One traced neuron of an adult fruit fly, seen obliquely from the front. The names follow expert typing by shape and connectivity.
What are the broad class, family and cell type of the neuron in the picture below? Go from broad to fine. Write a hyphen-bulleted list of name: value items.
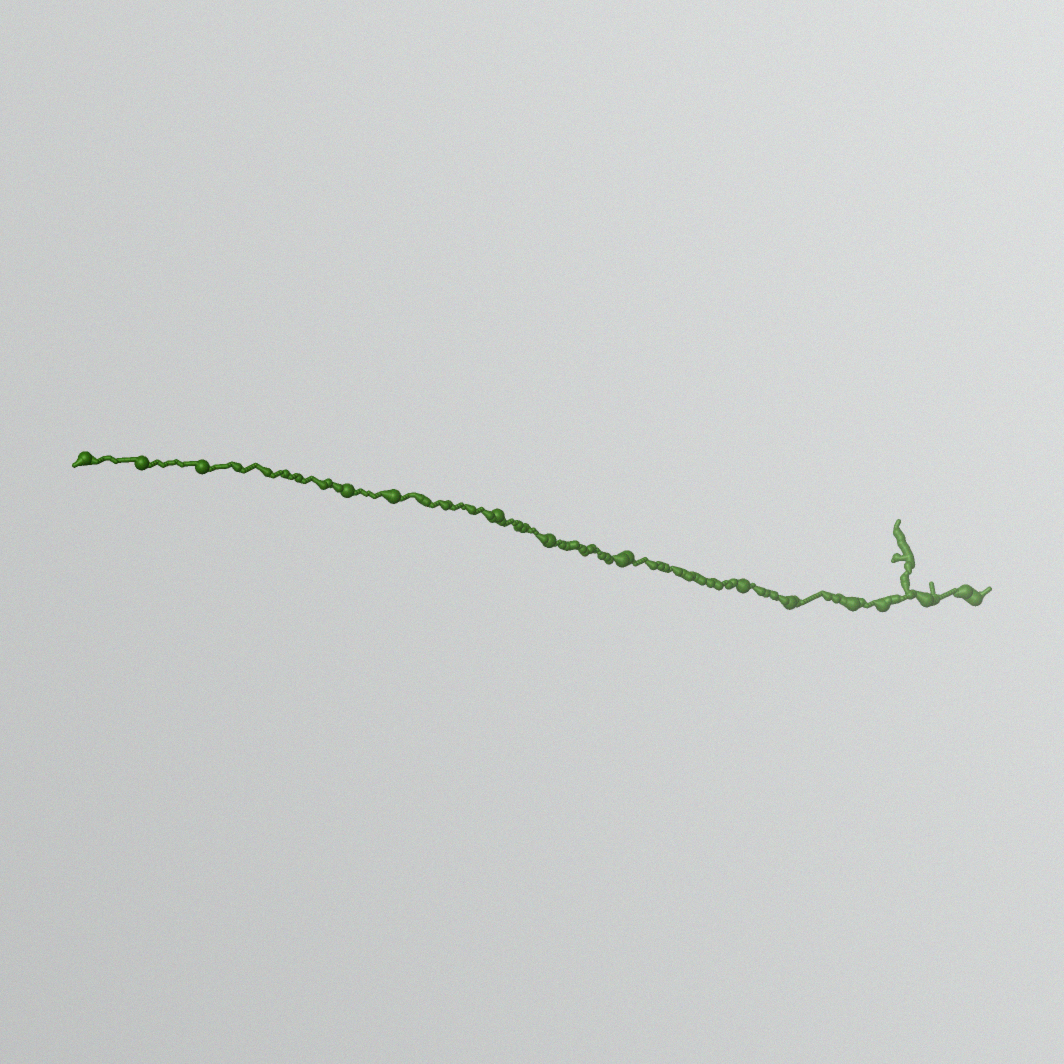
- broad class: sensory neuron entering the brain
- family: class mechanosensory
- cell type: JO-CM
